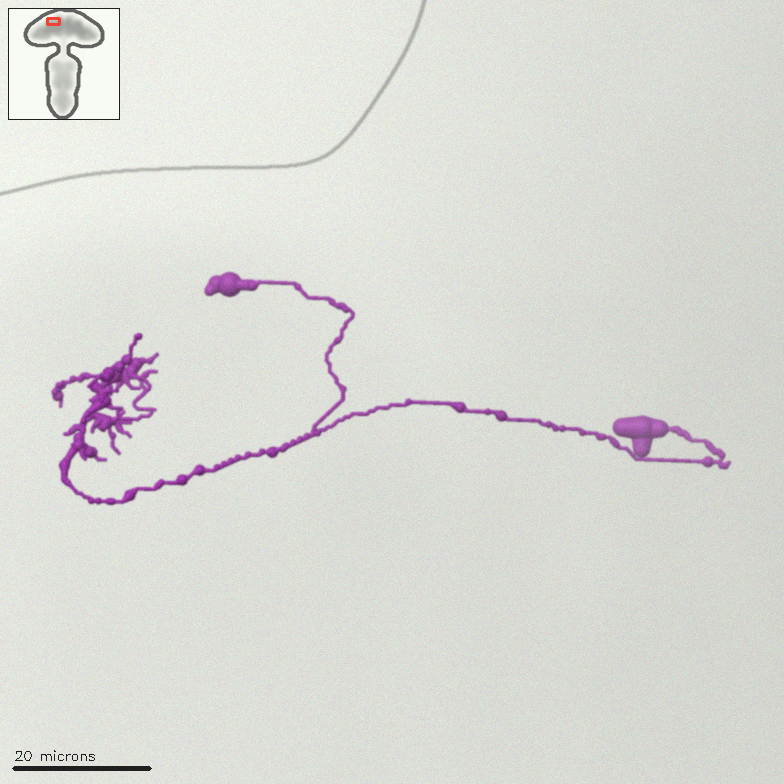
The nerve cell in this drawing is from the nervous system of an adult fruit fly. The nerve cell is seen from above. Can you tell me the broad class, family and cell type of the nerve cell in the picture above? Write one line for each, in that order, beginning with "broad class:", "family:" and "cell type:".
broad class: central-brain intrinsic neuron
family: hemilineage AOTUv4_dorsal
cell type: TuBu02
